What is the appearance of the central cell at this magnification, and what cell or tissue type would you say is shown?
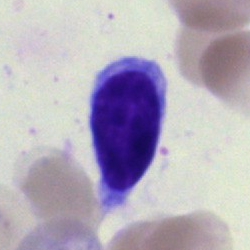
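Shape elongated, longer top to bottom than side to side. Chromatin dark purple, densely condensed. Cytoplasm only a thin rim around nucleus; short tail of it extends downward from lower end of cell. Lymphocyte.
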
